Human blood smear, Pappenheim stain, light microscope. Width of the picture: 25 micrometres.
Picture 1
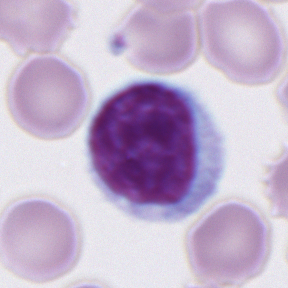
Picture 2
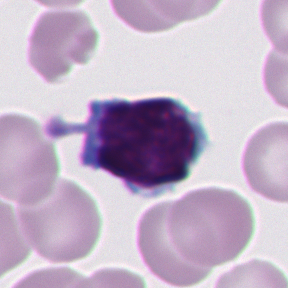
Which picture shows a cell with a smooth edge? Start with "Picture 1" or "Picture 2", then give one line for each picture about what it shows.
Picture 1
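What picture 1 shows: The cell's outline is round and smooth.
What picture 2 shows: A thin stalk projects from the left side of the cell and ends in a small knob.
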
